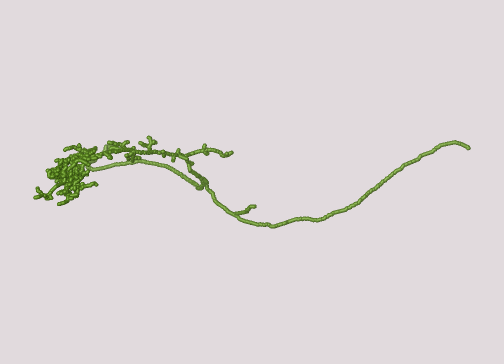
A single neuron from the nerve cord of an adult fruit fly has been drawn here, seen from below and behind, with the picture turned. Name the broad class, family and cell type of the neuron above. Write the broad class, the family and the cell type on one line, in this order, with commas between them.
nerve-cord intrinsic neuron, hemilineage 23B, IN23B074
